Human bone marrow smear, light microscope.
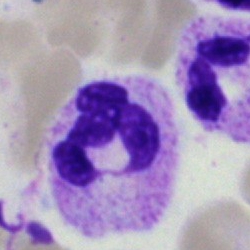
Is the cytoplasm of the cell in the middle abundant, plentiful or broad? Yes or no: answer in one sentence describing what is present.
Yes, its cytoplasm is plentiful around the nucleus.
